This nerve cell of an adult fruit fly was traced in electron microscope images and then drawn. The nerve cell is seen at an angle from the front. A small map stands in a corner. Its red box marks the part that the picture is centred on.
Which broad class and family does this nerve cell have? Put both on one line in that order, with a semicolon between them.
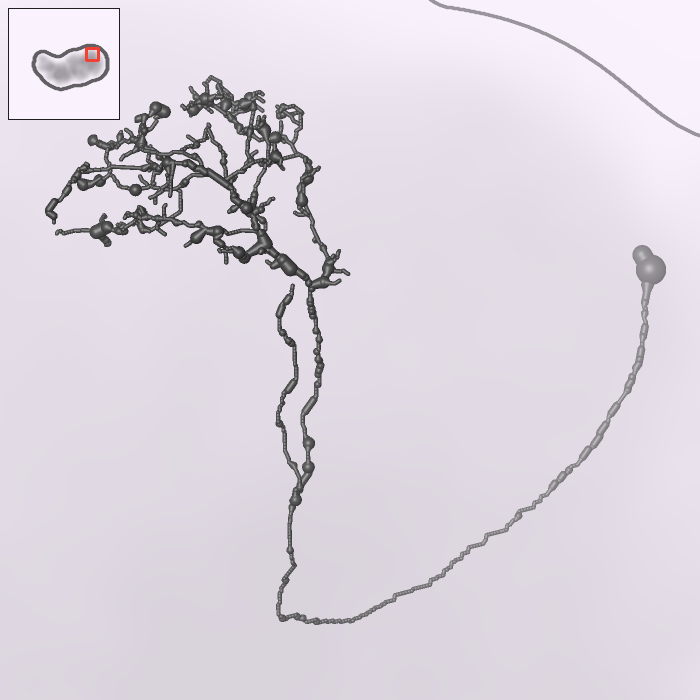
central-brain intrinsic neuron; hemilineage SLPal1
